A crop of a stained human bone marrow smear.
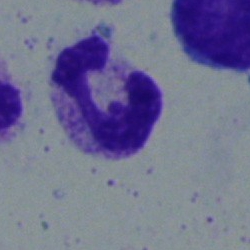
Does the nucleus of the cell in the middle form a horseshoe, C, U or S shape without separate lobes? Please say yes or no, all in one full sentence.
Yes, in this cell the nucleus is a bent band with no separate lobes.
